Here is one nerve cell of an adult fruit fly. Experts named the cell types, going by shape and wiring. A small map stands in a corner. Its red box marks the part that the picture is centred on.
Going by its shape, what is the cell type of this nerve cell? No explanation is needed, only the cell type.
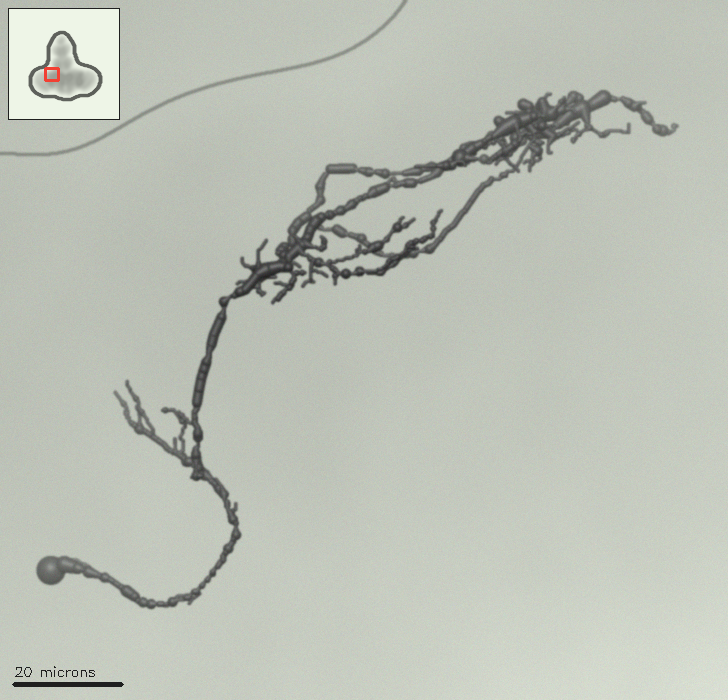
SLP184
